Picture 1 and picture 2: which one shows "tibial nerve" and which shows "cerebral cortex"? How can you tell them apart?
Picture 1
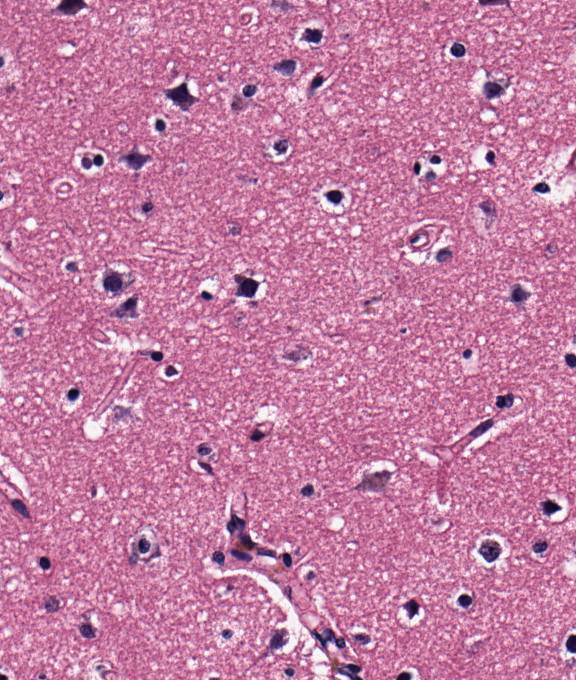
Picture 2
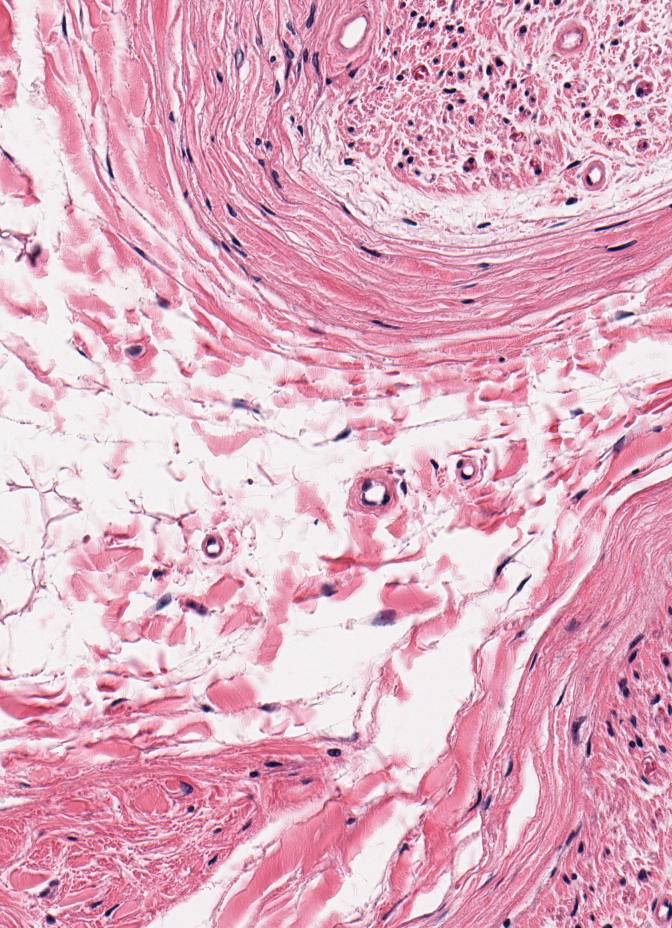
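Step one, naming: cerebral cortex belongs to picture 1, tibial nerve to picture 2. Step two, overall layout: picture 1 is a fairly uniform pink, finely fibrillary neuropil with cells scattered singly, while picture 2 has dense, wavy fibrous bands curving along its upper right and lower right, with looser tissue in the centre and left. Step three, cells: near the centre of picture 1 a few neurons have angular, darkly stained, shrunken cell bodies; in the curved bands of picture 2 the nuclei are dark, thin and elongated, parallel to the fibres. Step four, other structures: in the upper right corner of picture 2, concentric fibrous layers enclose a rounded compartment packed with small pink round profiles and scattered dark nuclei.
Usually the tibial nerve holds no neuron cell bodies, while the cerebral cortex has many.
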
